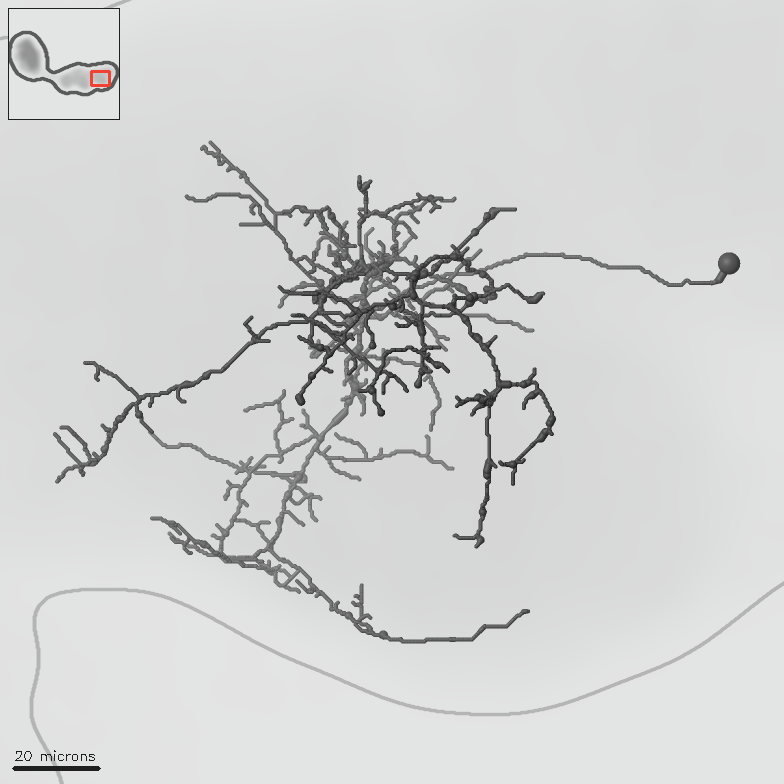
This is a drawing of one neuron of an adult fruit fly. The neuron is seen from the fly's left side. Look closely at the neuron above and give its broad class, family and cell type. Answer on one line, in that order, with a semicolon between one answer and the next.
nerve-cord intrinsic neuron; hemilineage 03A; IN03A055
